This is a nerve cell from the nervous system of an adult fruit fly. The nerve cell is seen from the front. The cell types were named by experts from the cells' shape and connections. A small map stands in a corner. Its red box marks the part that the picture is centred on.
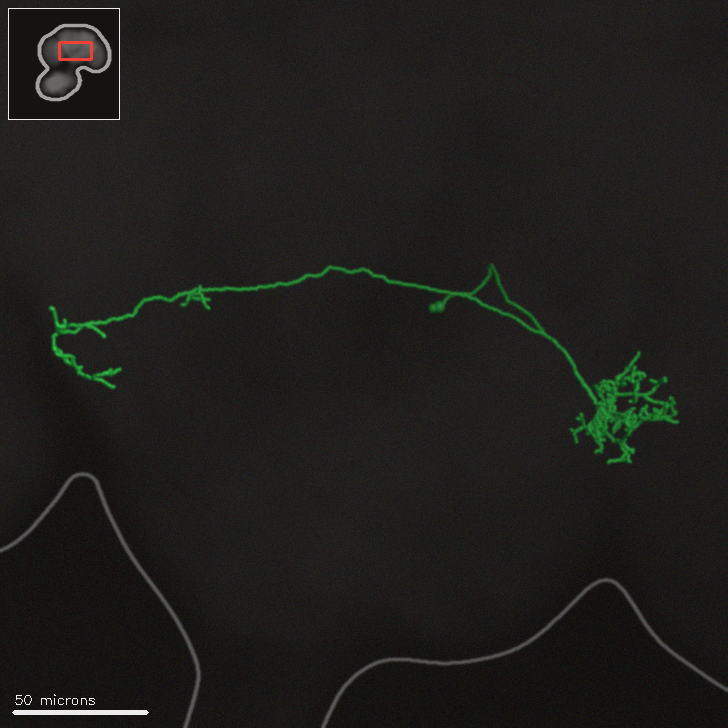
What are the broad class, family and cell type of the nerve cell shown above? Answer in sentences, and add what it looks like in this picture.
This is a central-brain intrinsic neuron. Its family is hemilineage DM6_ventral. The cell type is CB2501. The cell body is in the middle of the picture. From left to right in the picture it spans about 250 microns. Dozens of branch ends can be seen.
